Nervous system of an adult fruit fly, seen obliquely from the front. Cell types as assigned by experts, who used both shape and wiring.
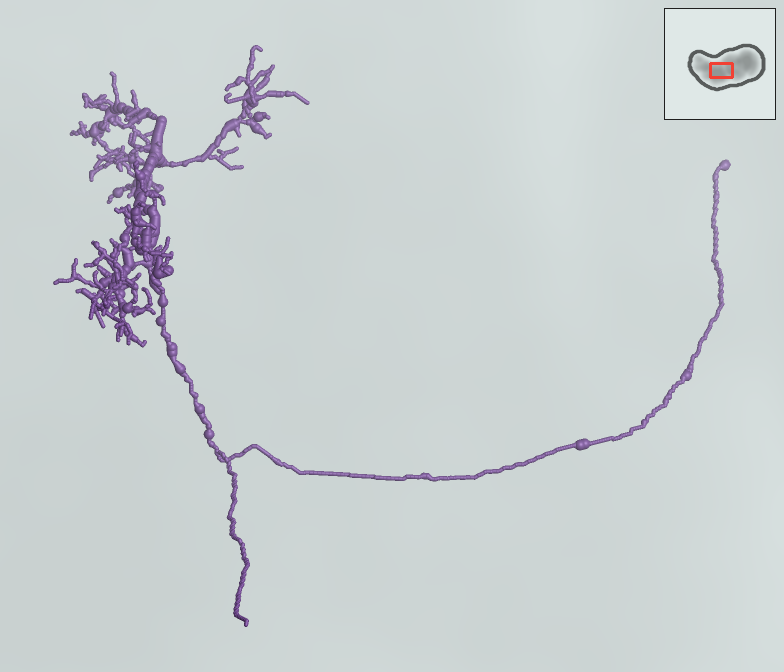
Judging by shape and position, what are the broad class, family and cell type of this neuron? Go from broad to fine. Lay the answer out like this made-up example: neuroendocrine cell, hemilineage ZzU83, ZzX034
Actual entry: visual projection neuron, TmY, TmY14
